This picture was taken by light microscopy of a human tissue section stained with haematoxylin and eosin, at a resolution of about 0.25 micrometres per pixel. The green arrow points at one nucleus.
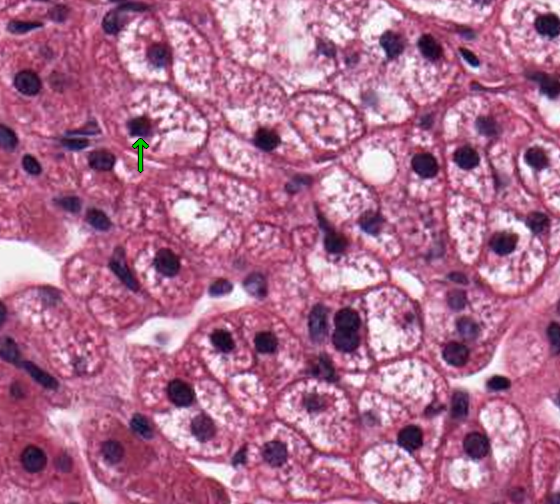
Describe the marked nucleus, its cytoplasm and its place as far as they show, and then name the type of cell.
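The nucleus is dark and dense, with an irregular, somewhat angular outline rather than a smooth round one. The nucleus lies off-centre, toward the left edge of the cell. The cytoplasm is pale and foamy, with many clear spaces separated by fine pink strands. The cell is outlined by a thin, distinct pink border. The cell sits among similar pale foamy cells and borders, on its left, a strip of denser pink fibrous tissue containing elongated dark nuclei. Type of cell: adrenal cortical cell.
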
